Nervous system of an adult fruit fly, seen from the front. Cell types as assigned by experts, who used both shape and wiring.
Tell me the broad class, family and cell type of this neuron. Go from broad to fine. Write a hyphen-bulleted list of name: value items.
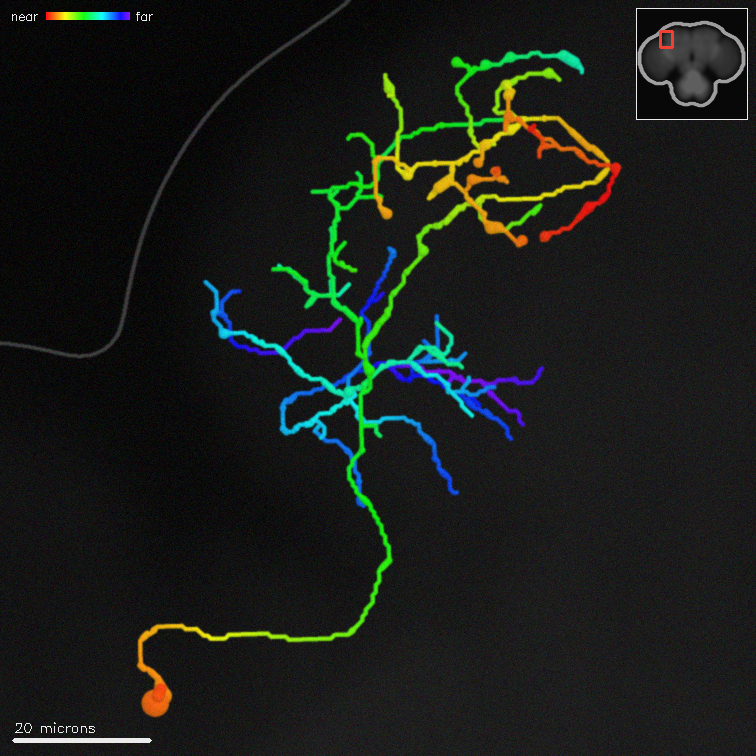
- broad class: central-brain intrinsic neuron
- family: hemilineage LHa2
- cell type: LHAV2a5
